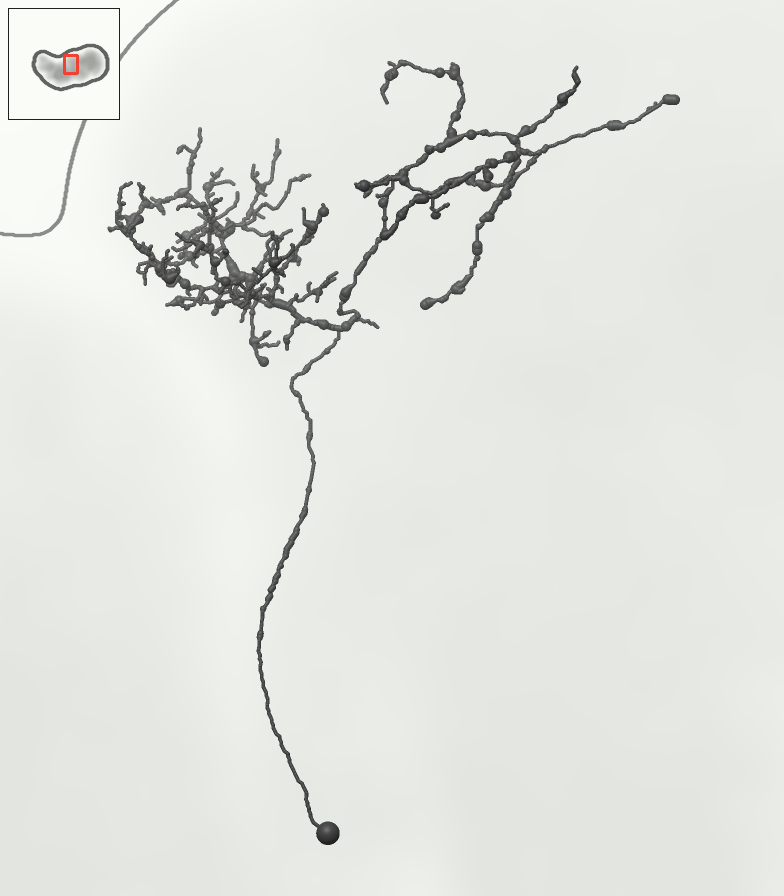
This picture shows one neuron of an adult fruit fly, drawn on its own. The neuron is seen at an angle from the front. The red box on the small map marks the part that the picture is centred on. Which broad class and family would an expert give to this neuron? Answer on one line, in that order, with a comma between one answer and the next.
central-brain intrinsic neuron, hemilineage LHa2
